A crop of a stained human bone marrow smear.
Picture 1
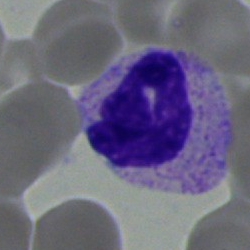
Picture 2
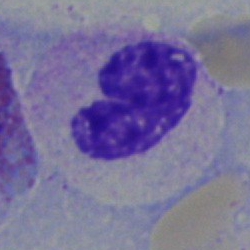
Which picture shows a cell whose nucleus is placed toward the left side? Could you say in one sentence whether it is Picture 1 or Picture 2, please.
In picture 1, the nucleus of the cell lies toward the left.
